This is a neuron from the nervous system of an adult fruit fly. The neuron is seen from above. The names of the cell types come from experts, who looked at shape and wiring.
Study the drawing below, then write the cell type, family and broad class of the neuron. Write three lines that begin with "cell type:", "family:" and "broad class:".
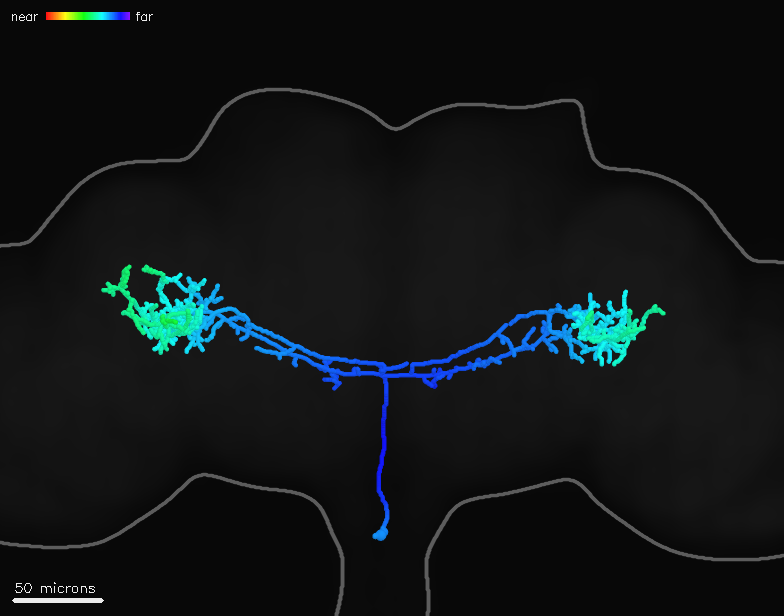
cell type: WED187
family: hemilineage LB0
broad class: central-brain intrinsic neuron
